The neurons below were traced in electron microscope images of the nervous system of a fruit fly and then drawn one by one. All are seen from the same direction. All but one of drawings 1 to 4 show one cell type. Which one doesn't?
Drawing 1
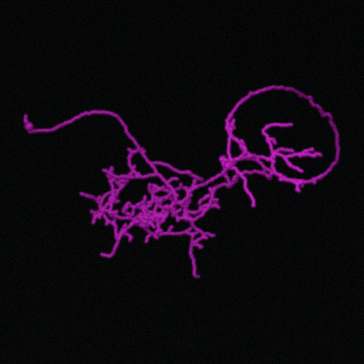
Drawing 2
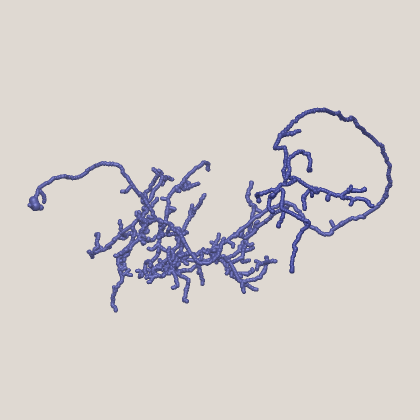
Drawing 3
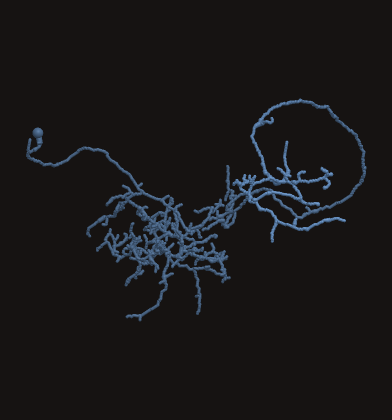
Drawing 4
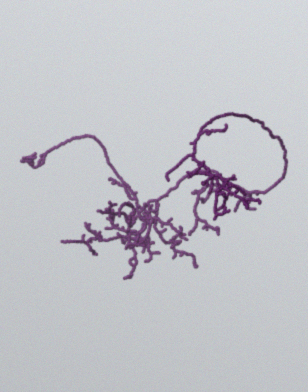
4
